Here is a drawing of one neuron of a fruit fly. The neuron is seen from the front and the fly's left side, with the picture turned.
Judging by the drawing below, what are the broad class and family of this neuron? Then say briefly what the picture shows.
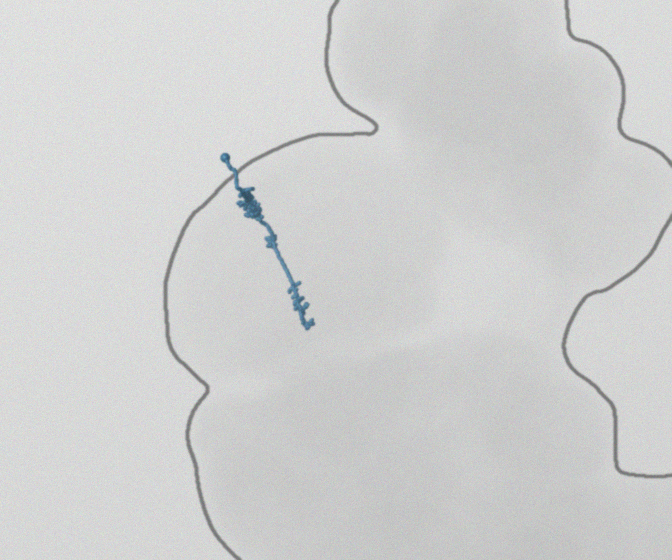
It is an optic-lobe intrinsic neuron. Its family is TmY. In this view it is taller than it is wide.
